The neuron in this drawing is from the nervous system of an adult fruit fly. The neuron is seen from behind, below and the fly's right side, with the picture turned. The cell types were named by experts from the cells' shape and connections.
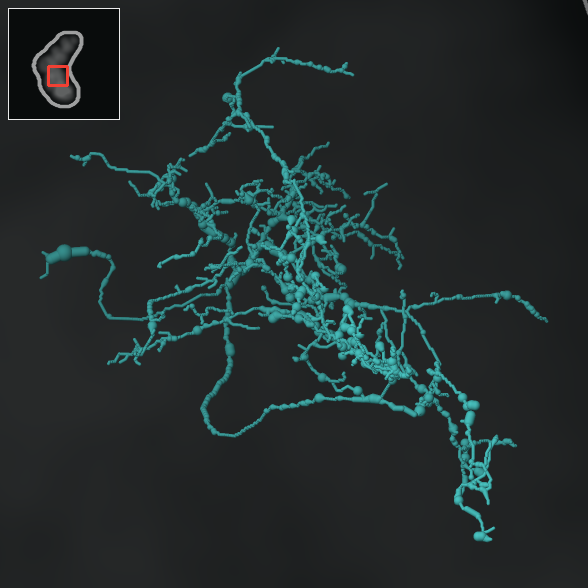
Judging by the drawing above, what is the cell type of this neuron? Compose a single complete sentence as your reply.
The cell type name CL078_a applies to this neuron.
